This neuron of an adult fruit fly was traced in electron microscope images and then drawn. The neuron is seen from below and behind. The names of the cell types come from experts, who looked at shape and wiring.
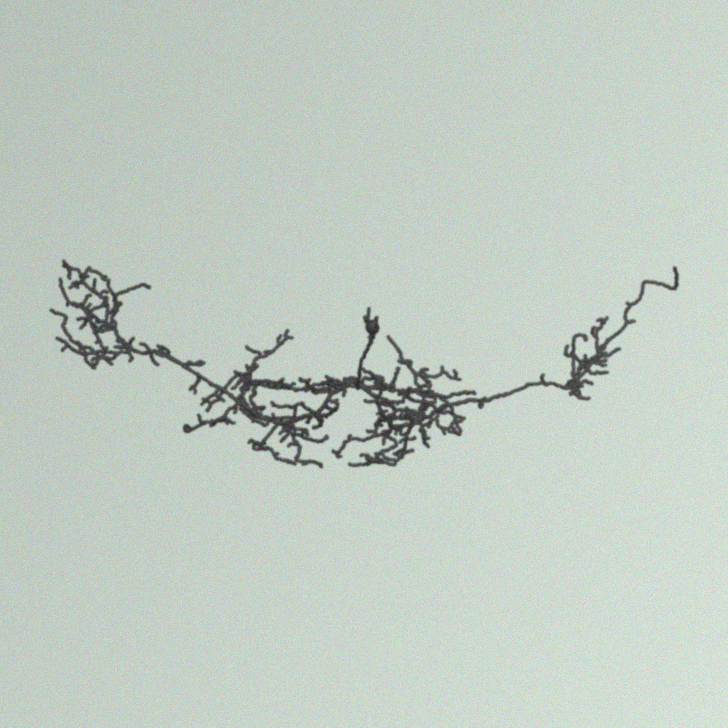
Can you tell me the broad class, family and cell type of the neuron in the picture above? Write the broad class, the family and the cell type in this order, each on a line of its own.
central-brain intrinsic neuron
hemilineage LB0
GNG337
